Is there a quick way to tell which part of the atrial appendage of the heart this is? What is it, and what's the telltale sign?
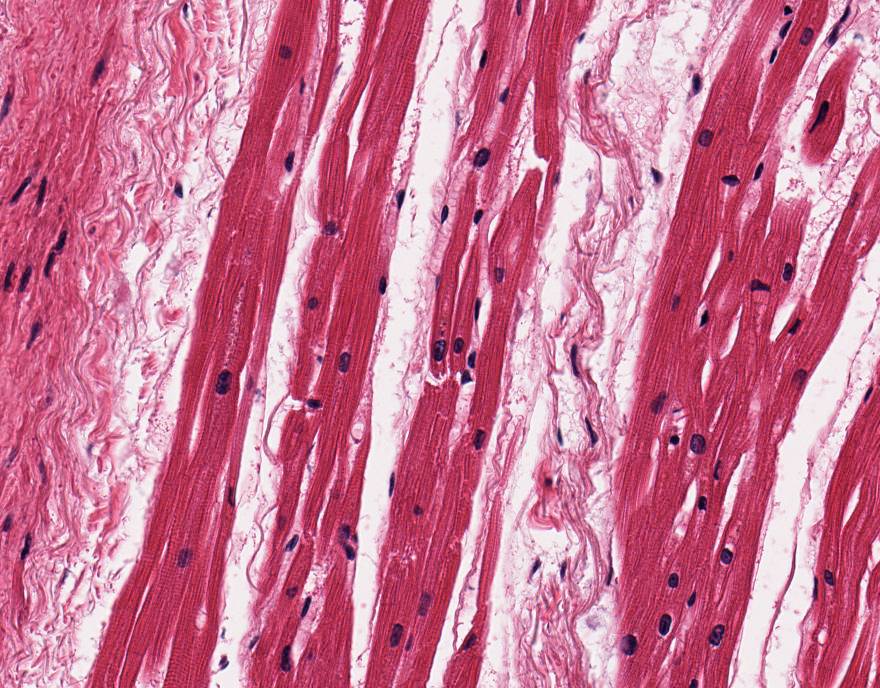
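Myocardium. Check one: the muscle fibres branch and join neighbouring fibres. Check two: their oval nuclei lie centrally within the fibres.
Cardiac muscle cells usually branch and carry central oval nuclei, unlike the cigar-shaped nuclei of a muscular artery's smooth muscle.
Also noted: parallel bundles run diagonally from lower left to upper right, and the cytoplasm stains deep pink-red.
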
